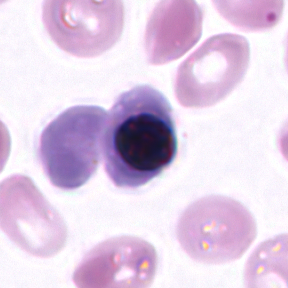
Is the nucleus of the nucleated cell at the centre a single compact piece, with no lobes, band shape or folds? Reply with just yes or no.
Yes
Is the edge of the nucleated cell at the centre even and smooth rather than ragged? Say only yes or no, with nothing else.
Yes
